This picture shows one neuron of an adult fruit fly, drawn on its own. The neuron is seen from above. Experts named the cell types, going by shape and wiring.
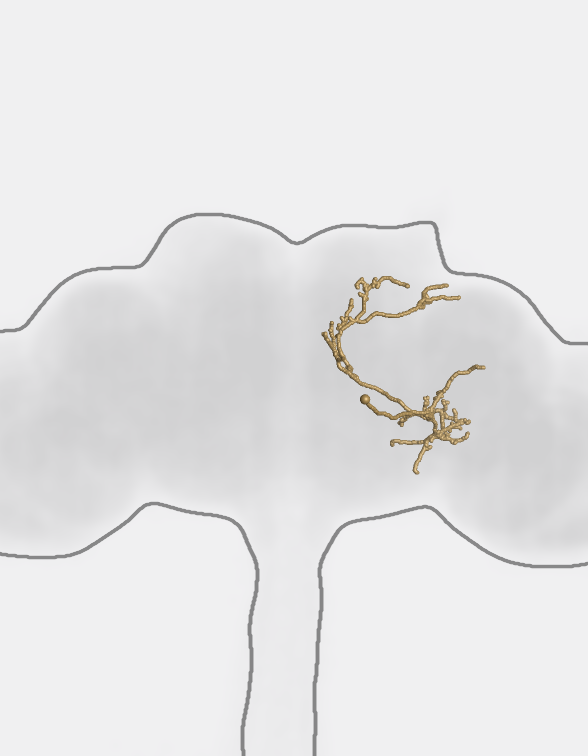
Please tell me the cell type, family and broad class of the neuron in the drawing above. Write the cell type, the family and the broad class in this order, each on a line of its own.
SMP358
hemilineage SMPpd1
central-brain intrinsic neuron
